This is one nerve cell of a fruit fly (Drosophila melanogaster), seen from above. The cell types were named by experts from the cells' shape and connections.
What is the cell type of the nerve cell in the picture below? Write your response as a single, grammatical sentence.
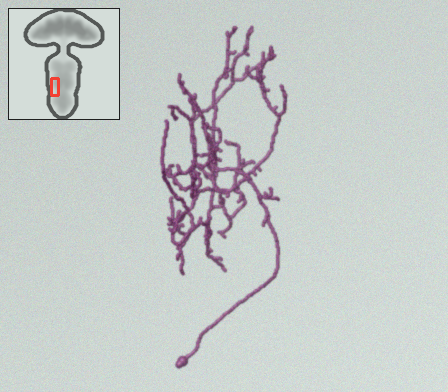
Classified by cell type, this nerve cell is IN20A.22A043.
